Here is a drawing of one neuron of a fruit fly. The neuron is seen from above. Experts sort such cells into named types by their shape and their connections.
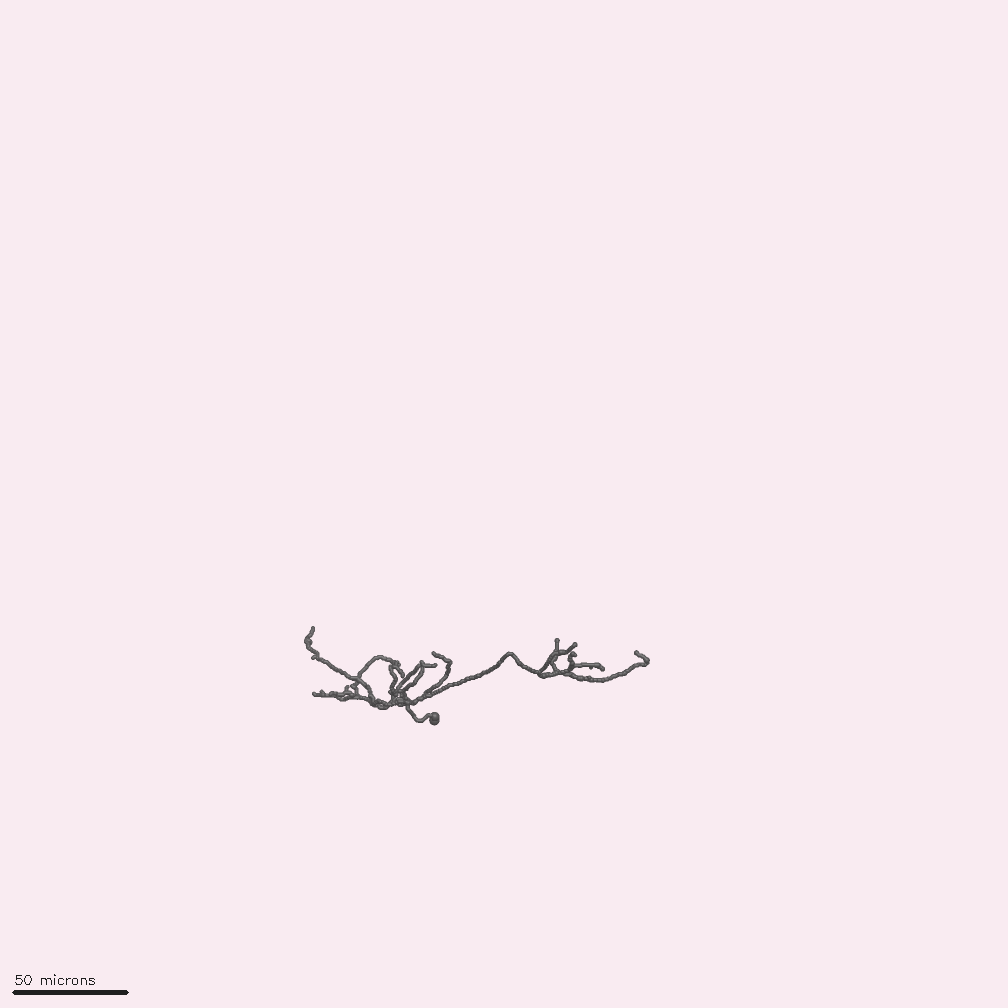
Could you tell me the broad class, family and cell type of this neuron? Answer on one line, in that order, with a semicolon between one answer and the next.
central-brain intrinsic neuron; hemilineage DM6_posterior; CB1836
